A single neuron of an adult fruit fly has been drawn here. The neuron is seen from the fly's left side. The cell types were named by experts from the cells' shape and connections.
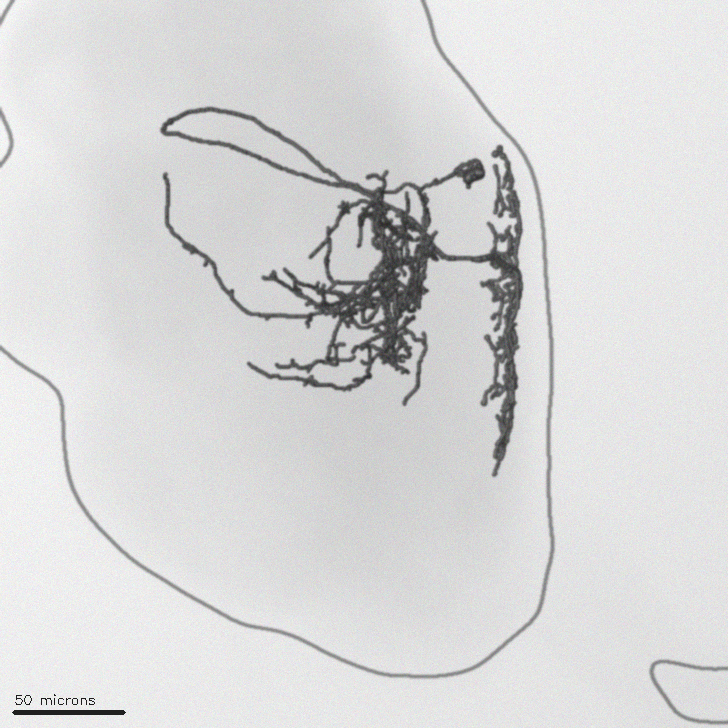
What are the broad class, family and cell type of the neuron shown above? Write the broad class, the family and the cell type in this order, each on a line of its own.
visual centrifugal neuron
hemilineage VLPp&l1_posterior
LPT53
